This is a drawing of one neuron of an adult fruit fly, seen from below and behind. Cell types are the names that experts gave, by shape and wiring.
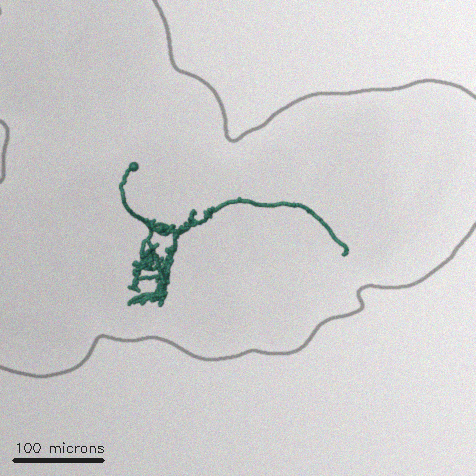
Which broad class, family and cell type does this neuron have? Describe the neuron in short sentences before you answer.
By the scale bar it is about 250 microns wide in this view. As drawn here it is wider than it is tall. Its broad class is central-brain intrinsic neuron. Its family is hemilineage DL1_ventral. The cell type is CB1934.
